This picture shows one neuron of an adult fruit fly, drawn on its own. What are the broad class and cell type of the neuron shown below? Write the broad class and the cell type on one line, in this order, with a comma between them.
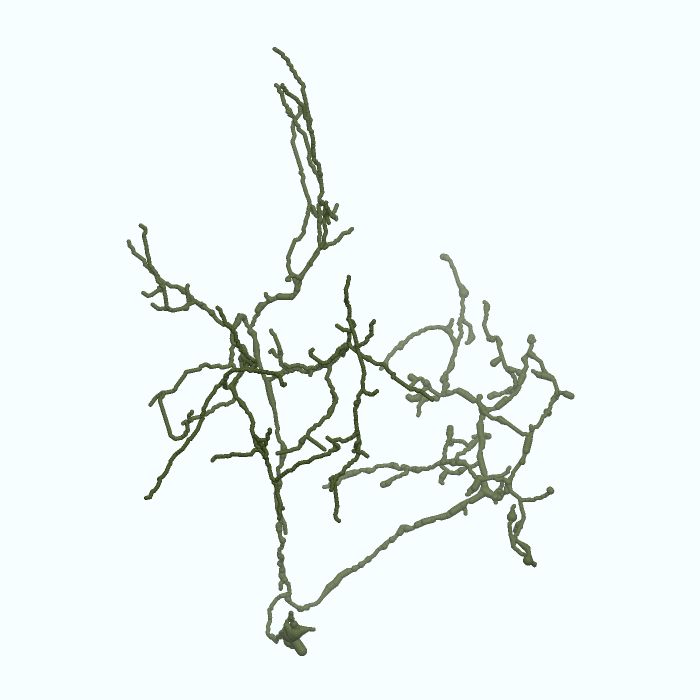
central-brain intrinsic neuron, GNG160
